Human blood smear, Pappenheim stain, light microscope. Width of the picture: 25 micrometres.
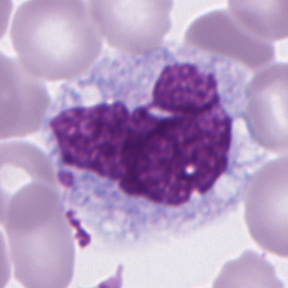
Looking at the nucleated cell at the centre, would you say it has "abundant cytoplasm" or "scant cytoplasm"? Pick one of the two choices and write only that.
Abundant cytoplasm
